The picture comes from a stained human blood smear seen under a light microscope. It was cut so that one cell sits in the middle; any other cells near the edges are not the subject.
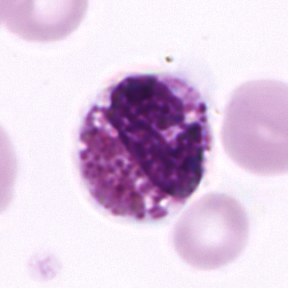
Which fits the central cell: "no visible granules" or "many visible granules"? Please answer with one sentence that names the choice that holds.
Visible granules are present in great number in its cytoplasm.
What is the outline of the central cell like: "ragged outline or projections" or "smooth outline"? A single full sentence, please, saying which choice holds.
There is a smooth outline around this cell, free of projections.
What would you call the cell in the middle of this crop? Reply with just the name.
eosinophil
